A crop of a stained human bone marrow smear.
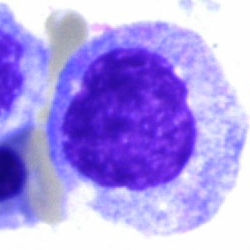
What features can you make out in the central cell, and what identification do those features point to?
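An irregular outline, bumpy along the right side, bounds this cell. The nucleus lies toward the left, so a wider band of cytoplasm remains on the right. The cytoplasm is abundant, with fine pinkish-purple granules scattered through it. The cell is a promyelocyte.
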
